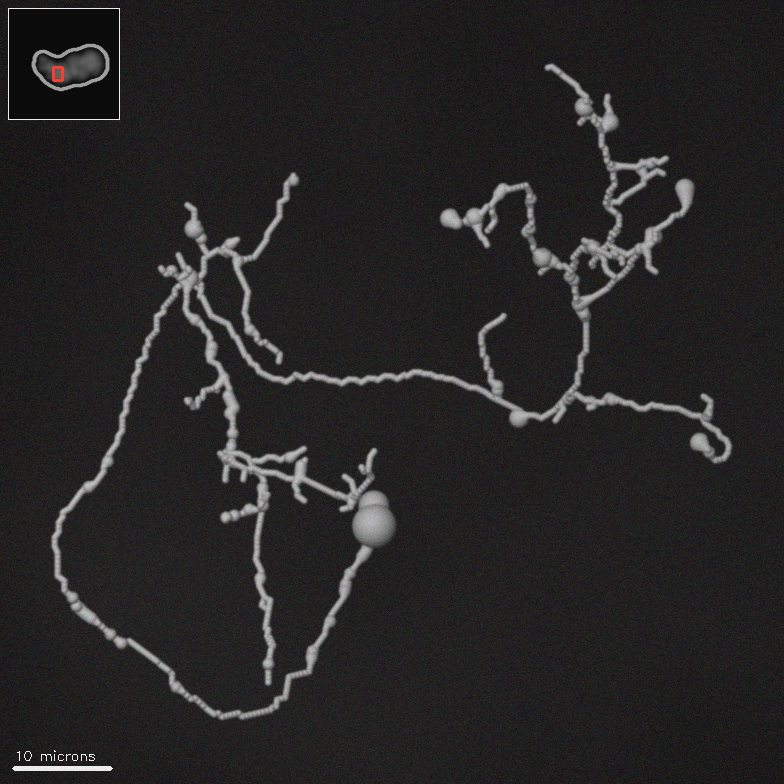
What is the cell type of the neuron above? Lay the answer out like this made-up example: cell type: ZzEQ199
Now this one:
cell type: IN20A.22A092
